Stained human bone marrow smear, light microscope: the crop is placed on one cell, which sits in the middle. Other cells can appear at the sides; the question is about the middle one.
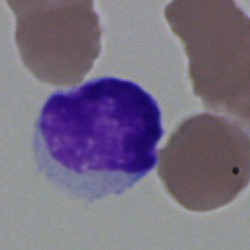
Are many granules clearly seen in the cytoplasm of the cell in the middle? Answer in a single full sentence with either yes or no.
No, the cytoplasm of this cell holds no visible granules.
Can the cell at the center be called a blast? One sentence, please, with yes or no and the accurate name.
No, the central cell is a lymphocyte; it should not be labelled a blast.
